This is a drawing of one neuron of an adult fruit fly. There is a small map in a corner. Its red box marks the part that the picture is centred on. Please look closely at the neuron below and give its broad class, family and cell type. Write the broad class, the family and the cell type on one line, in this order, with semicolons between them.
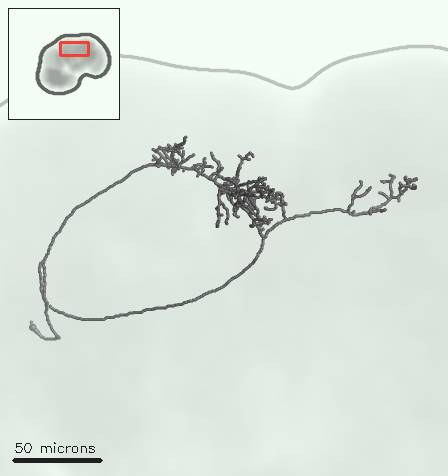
central-brain intrinsic neuron; hemilineage VLPl&p1_posterior; CRE103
